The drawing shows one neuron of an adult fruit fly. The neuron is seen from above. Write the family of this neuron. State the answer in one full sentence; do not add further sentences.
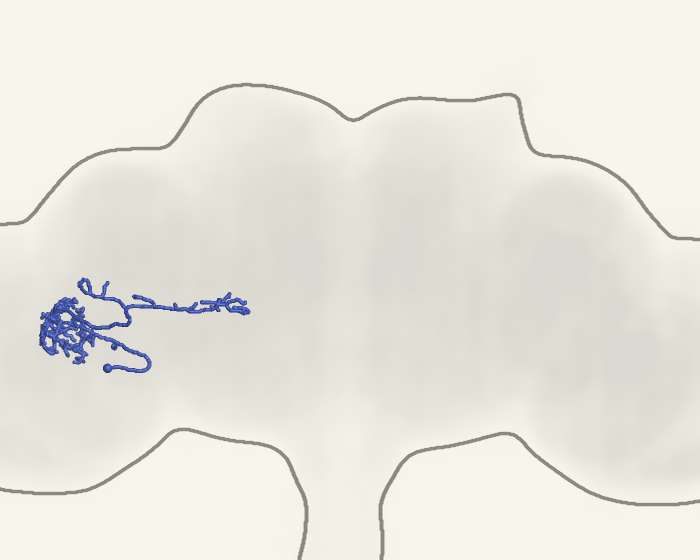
The neuron is listed under family hemilineage LHp2.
